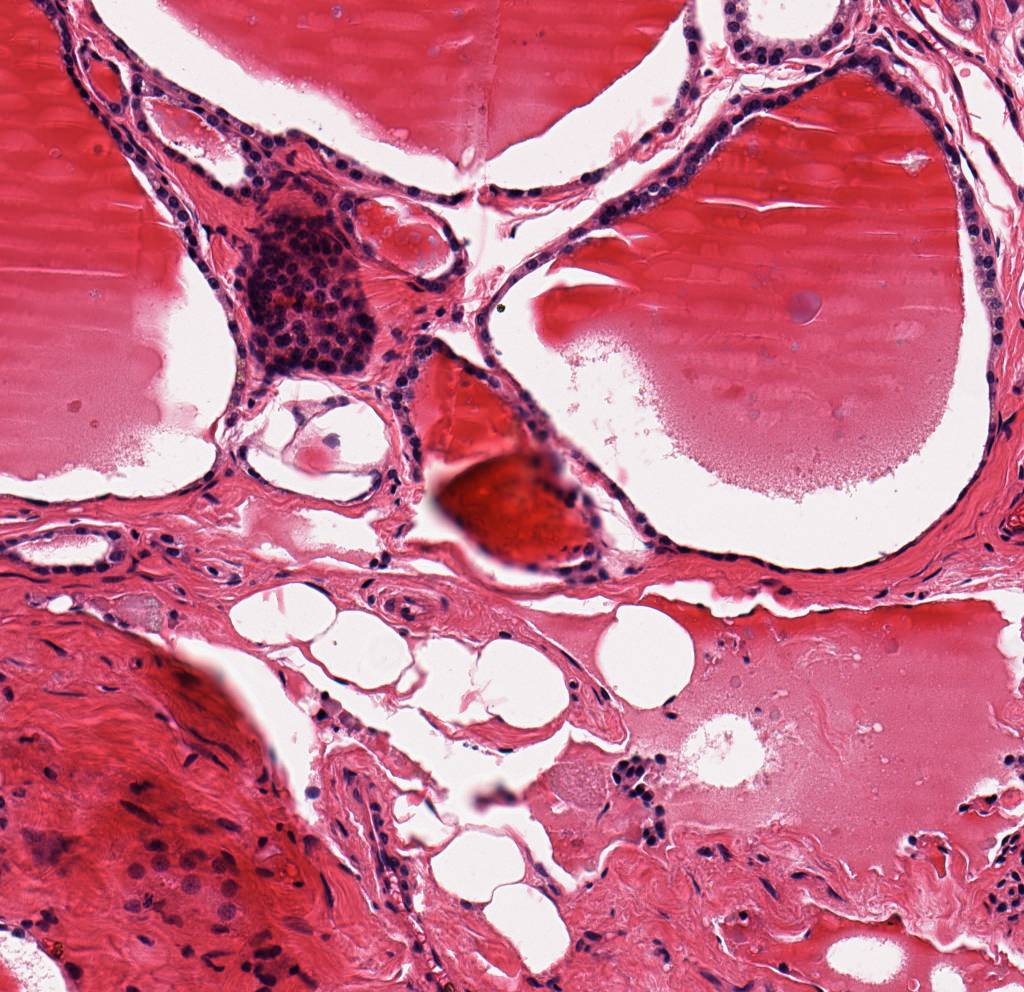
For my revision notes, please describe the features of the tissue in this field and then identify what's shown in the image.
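Large round follicles filled with pink, homogeneous colloid occupy most of the upper half of the field. They are lined by a single layer of flattened to low cuboidal cells with small, dark, round nuclei. Near the centre, a small follicle holds deeper red colloid than the large follicles around it. A band of pink fibrous stroma with scattered spindle-shaped nuclei separates the follicles across the middle. The tissue is thyroid.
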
